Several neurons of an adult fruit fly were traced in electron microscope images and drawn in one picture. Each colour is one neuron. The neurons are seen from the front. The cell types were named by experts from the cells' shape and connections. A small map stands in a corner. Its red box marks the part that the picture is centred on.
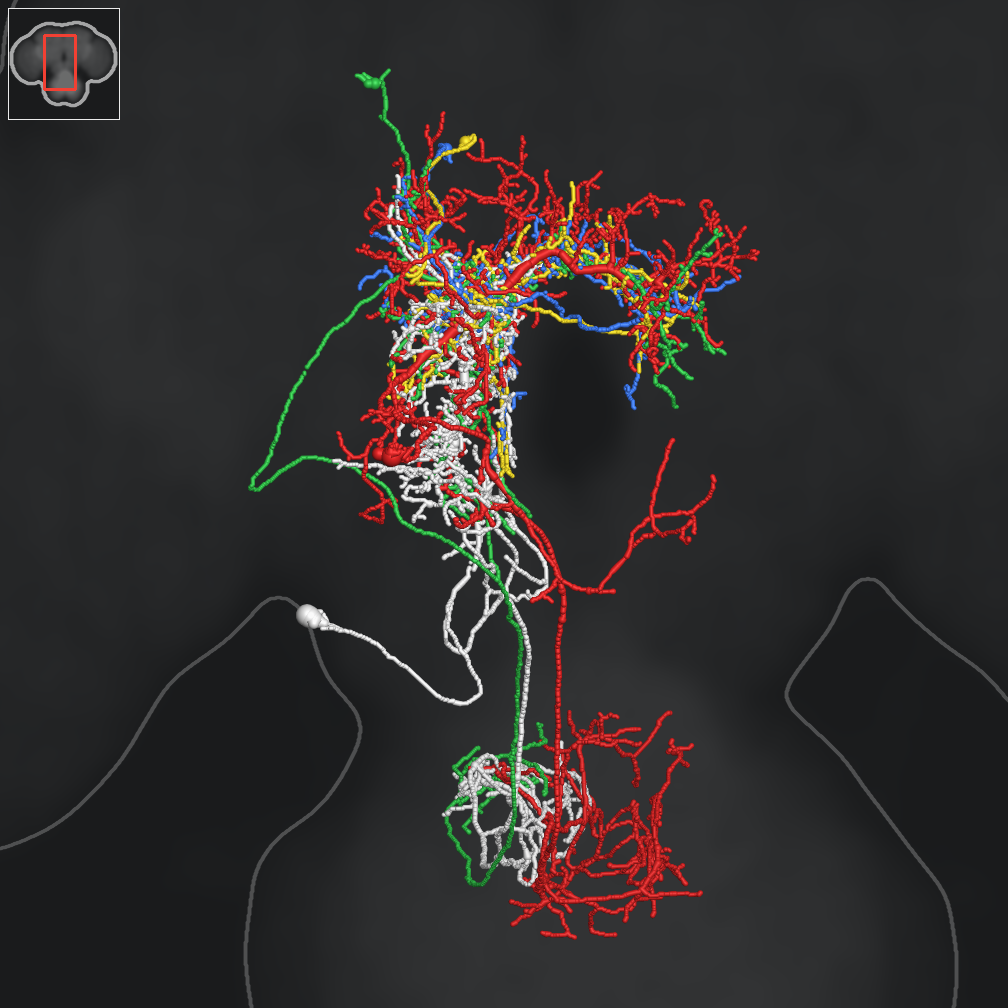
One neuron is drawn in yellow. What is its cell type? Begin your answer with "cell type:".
cell type: PS248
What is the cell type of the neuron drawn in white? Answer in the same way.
cell type: DNg91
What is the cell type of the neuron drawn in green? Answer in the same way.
cell type: DNpe010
